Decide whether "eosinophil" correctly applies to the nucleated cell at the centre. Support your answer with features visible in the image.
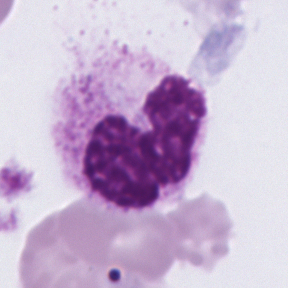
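First point, the nucleus: its chromatin is dark purple and coarsely clumped, with paler gaps between the clumps, and no nucleolus can be seen. Second point, the cytoplasm: most of it lies to the upper left of the nucleus, it is pale and nearly colourless between the granules, and purple granules are scattered through it. Third point, the edge: at the upper left it is ill-defined, with granules scattered beyond it.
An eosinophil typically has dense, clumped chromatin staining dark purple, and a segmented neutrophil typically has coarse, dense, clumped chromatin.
On chromatin, then, this cell would fit either name.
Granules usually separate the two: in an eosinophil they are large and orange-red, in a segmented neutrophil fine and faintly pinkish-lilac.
The granules here are purple, not orange-red, which counts against eosinophil and leans toward segmented neutrophil. Eosinophil does not fit; this cell is a segmented neutrophil.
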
